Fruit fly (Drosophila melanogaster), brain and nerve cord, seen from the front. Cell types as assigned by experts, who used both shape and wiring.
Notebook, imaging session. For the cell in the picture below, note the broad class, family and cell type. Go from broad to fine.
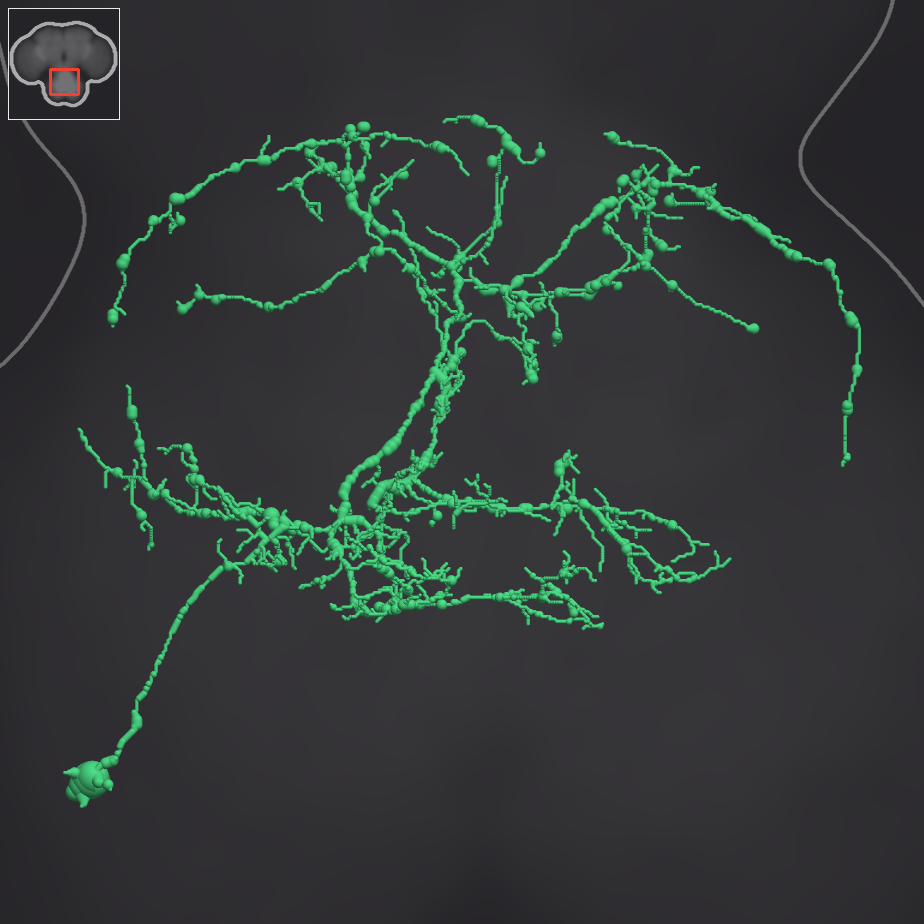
nerve-cord intrinsic neuron; hemilineage 12A; TN1a_f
